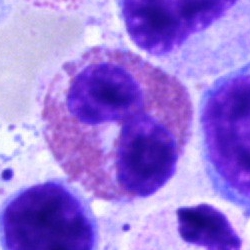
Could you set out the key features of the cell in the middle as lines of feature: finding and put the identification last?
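Outline: roughly round
Nucleus: split into two lobes
Lobes: one upper left, the other lower right
Cytoplasm: pink
Name: eosinophil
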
